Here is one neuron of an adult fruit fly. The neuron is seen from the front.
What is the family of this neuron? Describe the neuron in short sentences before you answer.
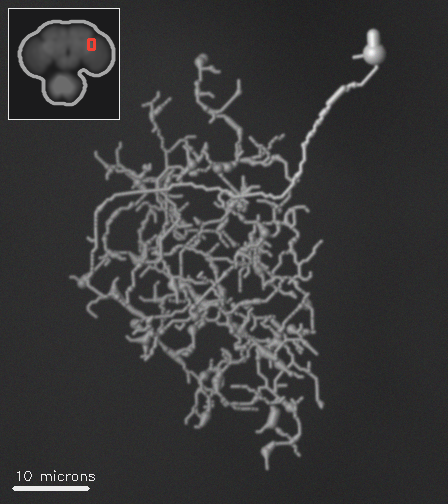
The cell body can be seen at the upper right of the picture. By the scale bar it is about 60 microns tall in this view. Its broad class is optic-lobe intrinsic neuron. The family is Li.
